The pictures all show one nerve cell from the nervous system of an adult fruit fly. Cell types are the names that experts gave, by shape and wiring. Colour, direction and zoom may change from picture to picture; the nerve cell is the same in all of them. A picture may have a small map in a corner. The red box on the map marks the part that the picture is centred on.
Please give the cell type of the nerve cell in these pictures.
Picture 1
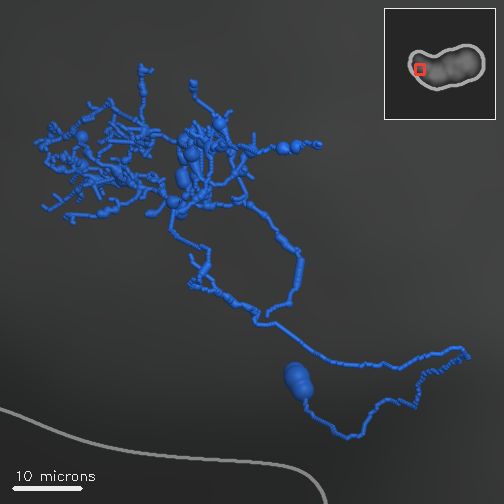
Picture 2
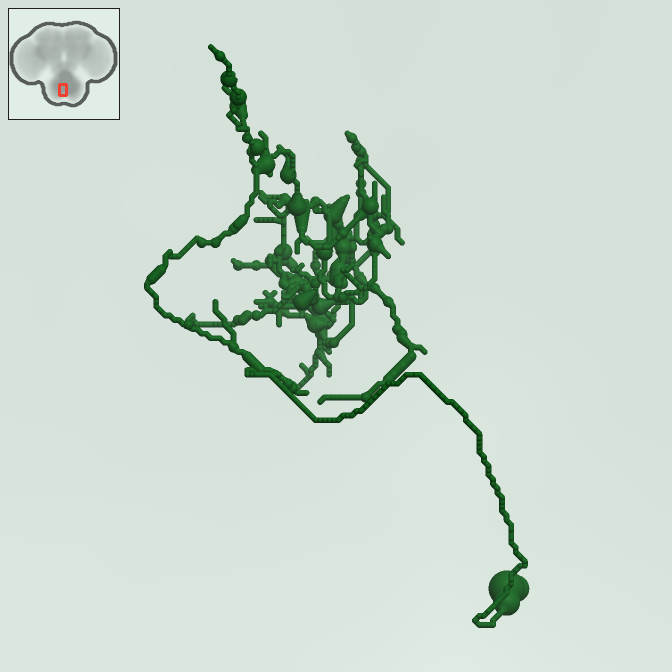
IN14A108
